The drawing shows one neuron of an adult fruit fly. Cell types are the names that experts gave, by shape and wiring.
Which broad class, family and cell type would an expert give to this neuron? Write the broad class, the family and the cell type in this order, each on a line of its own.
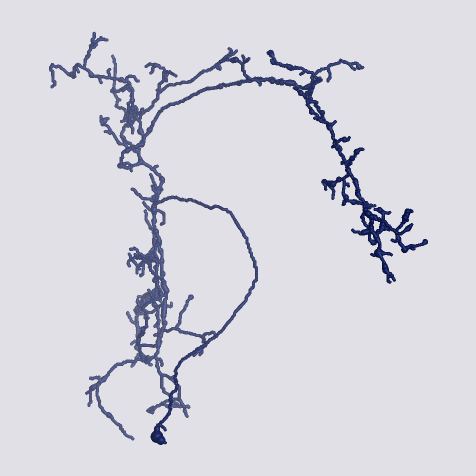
central-brain intrinsic neuron
hemilineage PSa1
AVLP461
